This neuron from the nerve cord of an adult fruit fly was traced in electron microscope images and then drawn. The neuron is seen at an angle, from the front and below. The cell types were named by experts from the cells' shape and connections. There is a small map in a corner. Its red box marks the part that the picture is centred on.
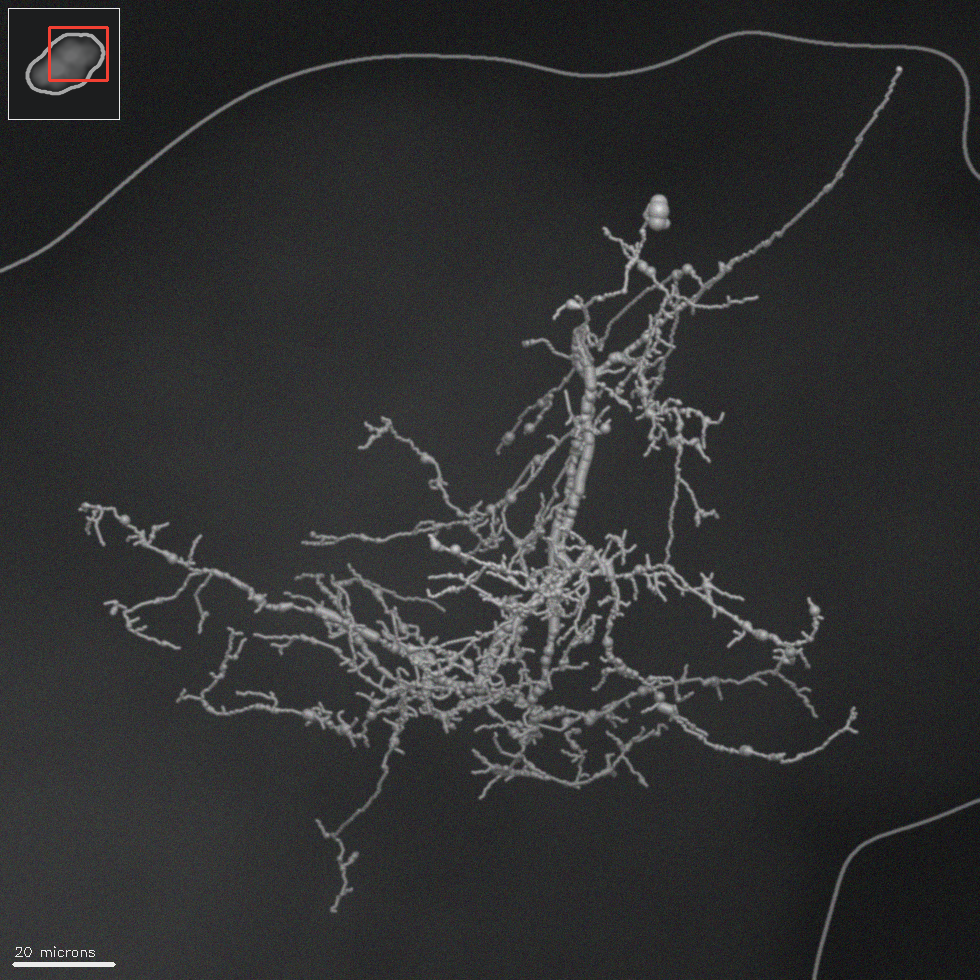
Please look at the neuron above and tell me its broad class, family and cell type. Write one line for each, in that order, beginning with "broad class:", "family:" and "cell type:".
broad class: ascending neuron
family: hemilineage 08B
cell type: AN08B049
